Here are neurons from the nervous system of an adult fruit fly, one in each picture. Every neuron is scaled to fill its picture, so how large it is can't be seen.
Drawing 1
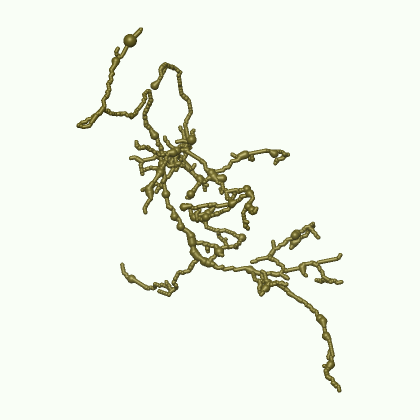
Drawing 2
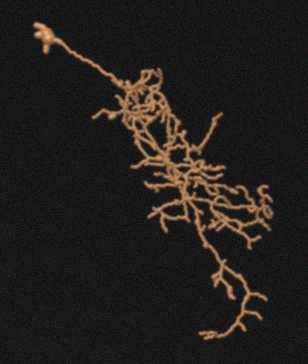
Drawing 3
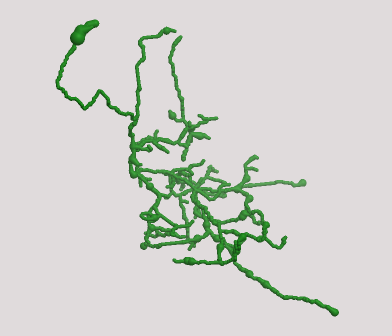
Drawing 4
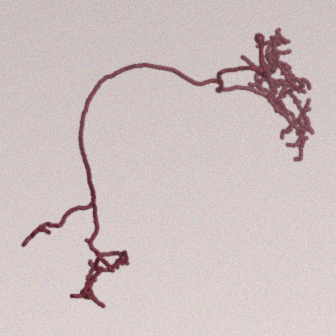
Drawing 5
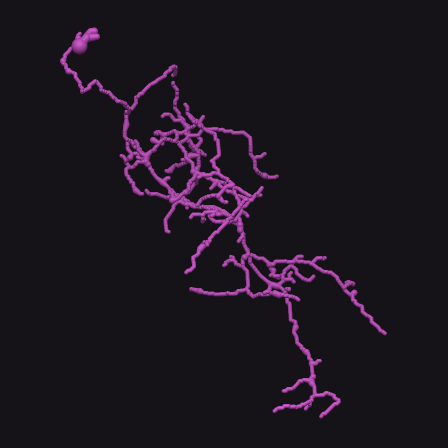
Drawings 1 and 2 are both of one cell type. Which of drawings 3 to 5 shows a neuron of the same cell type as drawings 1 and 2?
Drawing 5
